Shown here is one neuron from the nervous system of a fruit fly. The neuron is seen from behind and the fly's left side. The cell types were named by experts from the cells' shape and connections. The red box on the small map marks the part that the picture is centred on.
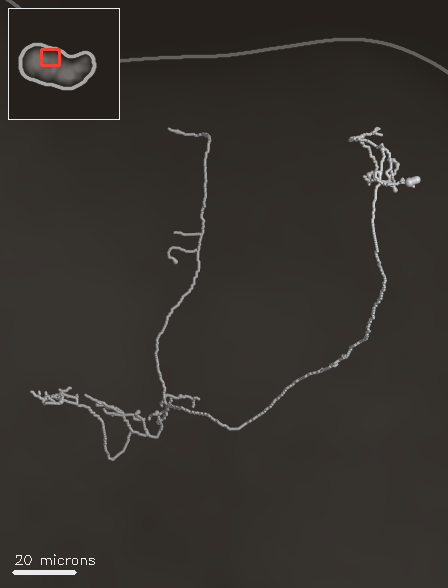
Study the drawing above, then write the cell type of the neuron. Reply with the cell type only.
KCab-p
